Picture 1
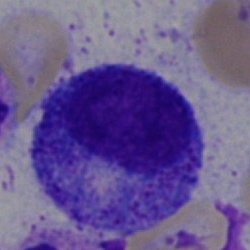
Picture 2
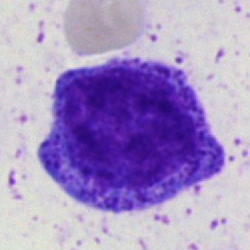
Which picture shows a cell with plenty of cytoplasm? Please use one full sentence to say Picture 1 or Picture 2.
Plentiful cytoplasm is found in the cell of picture 1.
